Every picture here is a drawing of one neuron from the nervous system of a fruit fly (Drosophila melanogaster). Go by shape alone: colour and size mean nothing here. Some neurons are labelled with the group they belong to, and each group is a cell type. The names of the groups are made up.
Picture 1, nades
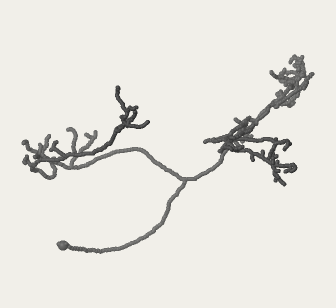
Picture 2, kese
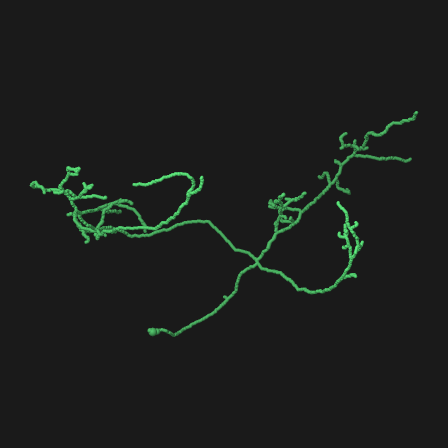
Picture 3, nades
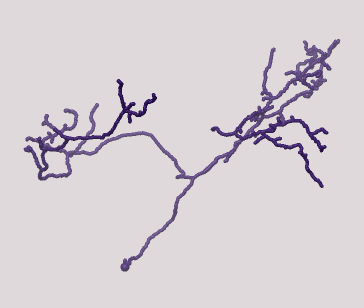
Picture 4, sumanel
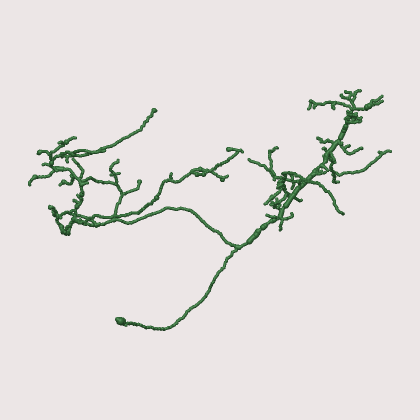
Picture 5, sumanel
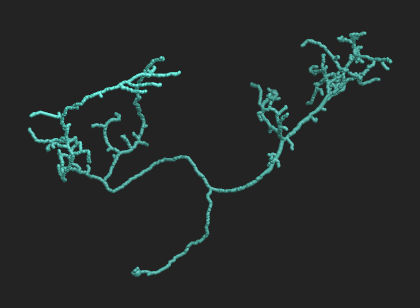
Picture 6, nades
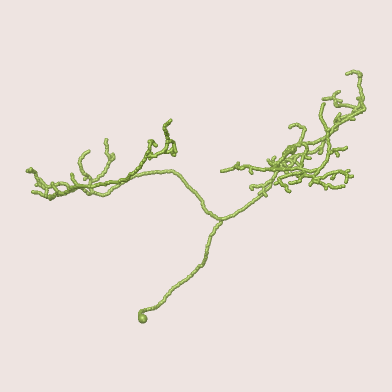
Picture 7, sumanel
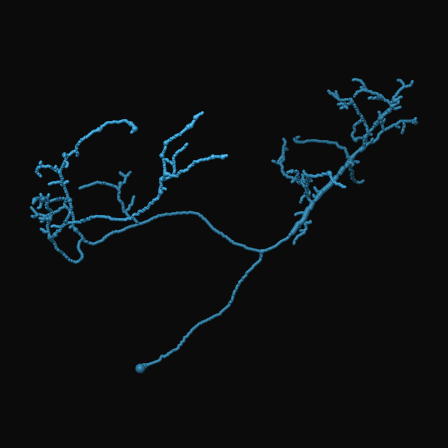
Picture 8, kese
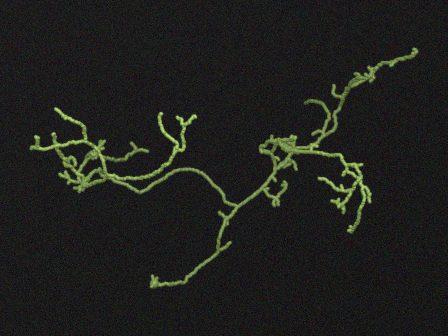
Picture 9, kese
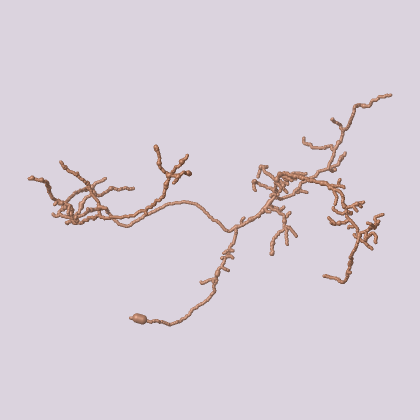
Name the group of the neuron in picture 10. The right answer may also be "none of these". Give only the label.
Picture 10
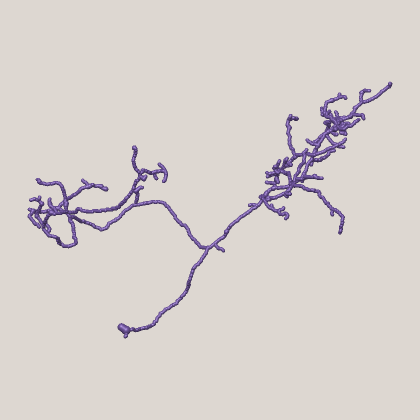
nades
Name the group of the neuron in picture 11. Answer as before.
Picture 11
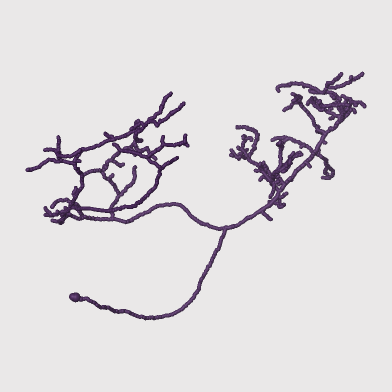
sumanel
